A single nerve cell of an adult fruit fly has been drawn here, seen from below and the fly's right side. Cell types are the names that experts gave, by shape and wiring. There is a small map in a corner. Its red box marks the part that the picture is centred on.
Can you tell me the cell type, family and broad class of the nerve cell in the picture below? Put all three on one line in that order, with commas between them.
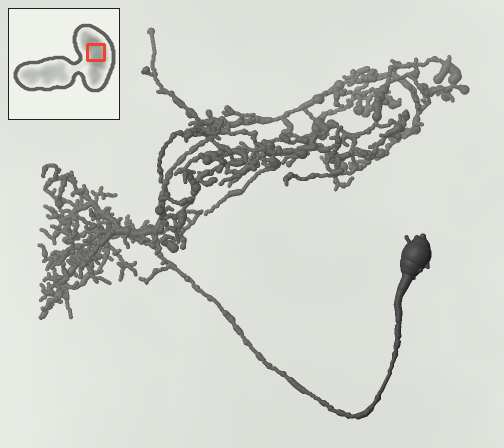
GNG636, hemilineage MD3, central-brain intrinsic neuron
